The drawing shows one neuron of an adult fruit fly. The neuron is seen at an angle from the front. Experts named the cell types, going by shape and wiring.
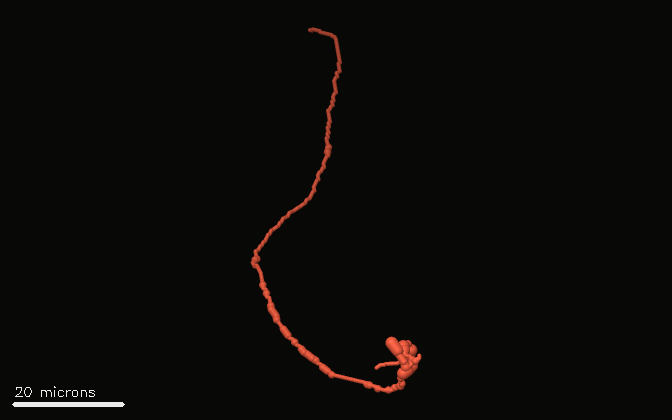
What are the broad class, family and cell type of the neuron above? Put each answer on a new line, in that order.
sensory neuron entering the brain
class olfactory
ORN_VA7l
